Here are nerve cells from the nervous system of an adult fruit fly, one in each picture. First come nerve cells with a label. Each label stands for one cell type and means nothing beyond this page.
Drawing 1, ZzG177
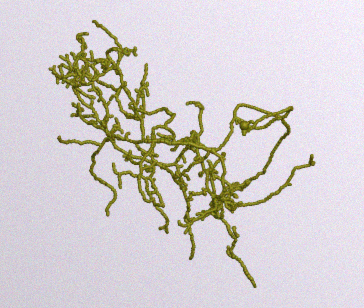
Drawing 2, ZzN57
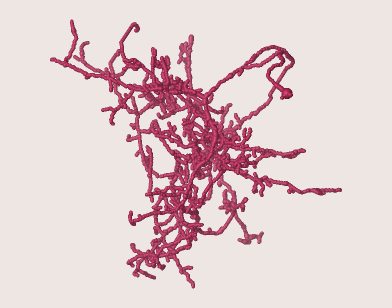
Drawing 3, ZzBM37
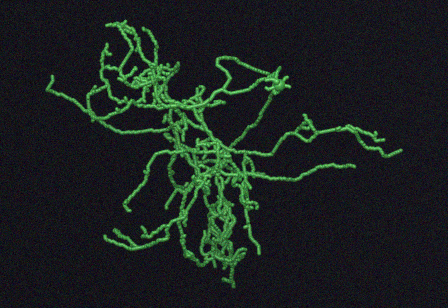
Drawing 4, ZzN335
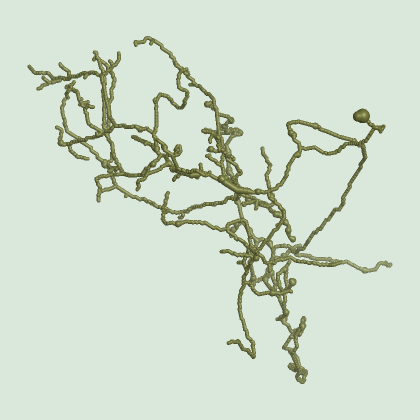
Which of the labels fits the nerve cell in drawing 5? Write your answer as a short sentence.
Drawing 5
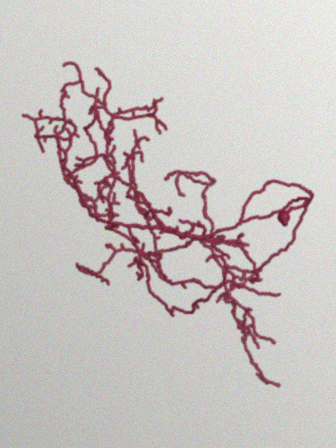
It belongs to ZzG177.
